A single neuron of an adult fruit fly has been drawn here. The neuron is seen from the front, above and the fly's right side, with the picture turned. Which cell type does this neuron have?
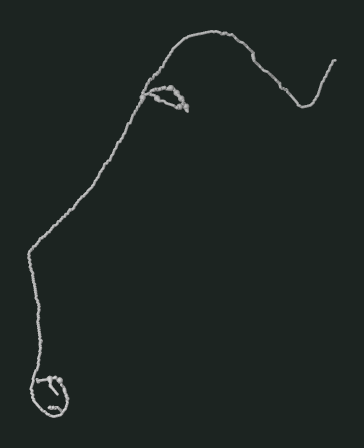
ORN_DL4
